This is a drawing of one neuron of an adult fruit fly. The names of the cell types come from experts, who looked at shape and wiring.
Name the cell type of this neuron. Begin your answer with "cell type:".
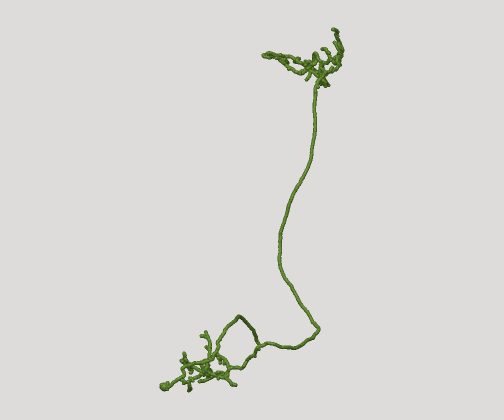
cell type: M_vPNml53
